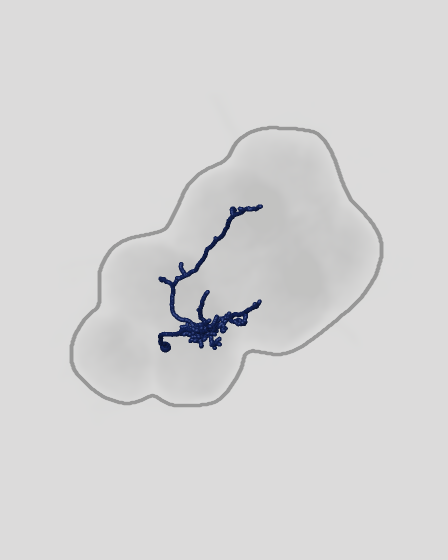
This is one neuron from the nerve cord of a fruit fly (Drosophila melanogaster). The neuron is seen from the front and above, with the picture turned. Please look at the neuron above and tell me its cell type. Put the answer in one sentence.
The cell type is IN06A079.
